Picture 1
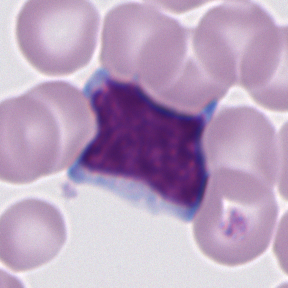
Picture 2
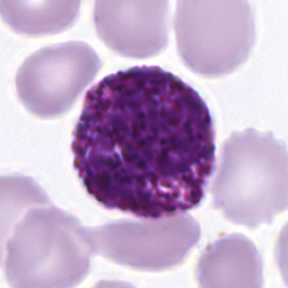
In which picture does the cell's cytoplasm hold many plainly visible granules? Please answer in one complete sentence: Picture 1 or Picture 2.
A large number of visible granules is seen in the cytoplasm of the cell in picture 2.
